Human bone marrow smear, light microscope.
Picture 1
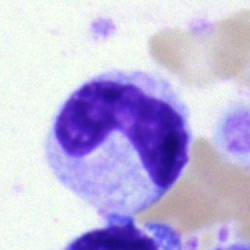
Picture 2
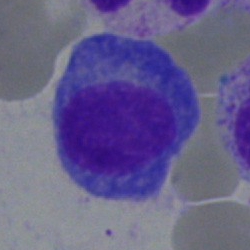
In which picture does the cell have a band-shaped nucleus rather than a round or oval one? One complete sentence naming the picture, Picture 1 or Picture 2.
The curved band nucleus without separate lobes is that of the cell in Picture 1.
